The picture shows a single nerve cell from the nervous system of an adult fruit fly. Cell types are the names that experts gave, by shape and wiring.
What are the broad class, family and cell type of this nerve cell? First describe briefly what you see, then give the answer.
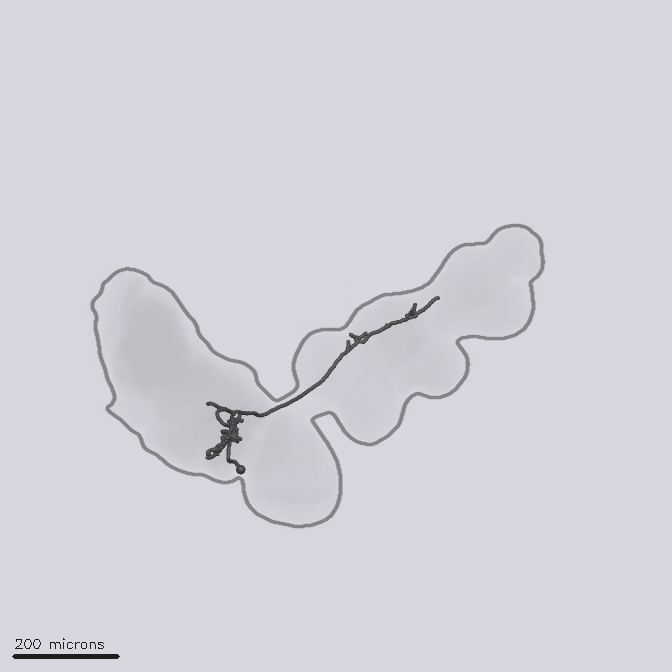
From left to right in the picture it spans about 450 microns. In this view it is wider than it is tall. This is a descending neuron. Its family is hemilineage LB7. It is of cell type DNge090.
